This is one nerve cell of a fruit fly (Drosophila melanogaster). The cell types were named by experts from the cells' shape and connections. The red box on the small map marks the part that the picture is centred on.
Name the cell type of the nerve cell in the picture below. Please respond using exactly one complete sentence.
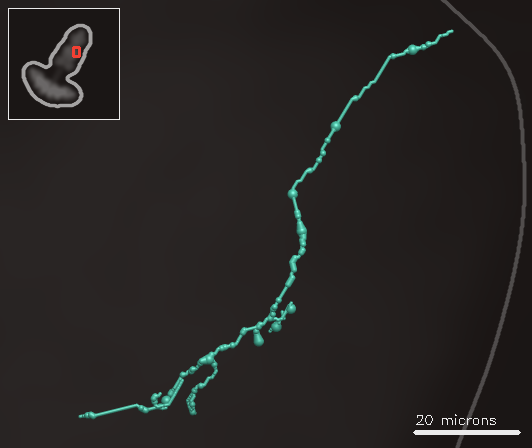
The cell type held by this nerve cell is SNta28.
